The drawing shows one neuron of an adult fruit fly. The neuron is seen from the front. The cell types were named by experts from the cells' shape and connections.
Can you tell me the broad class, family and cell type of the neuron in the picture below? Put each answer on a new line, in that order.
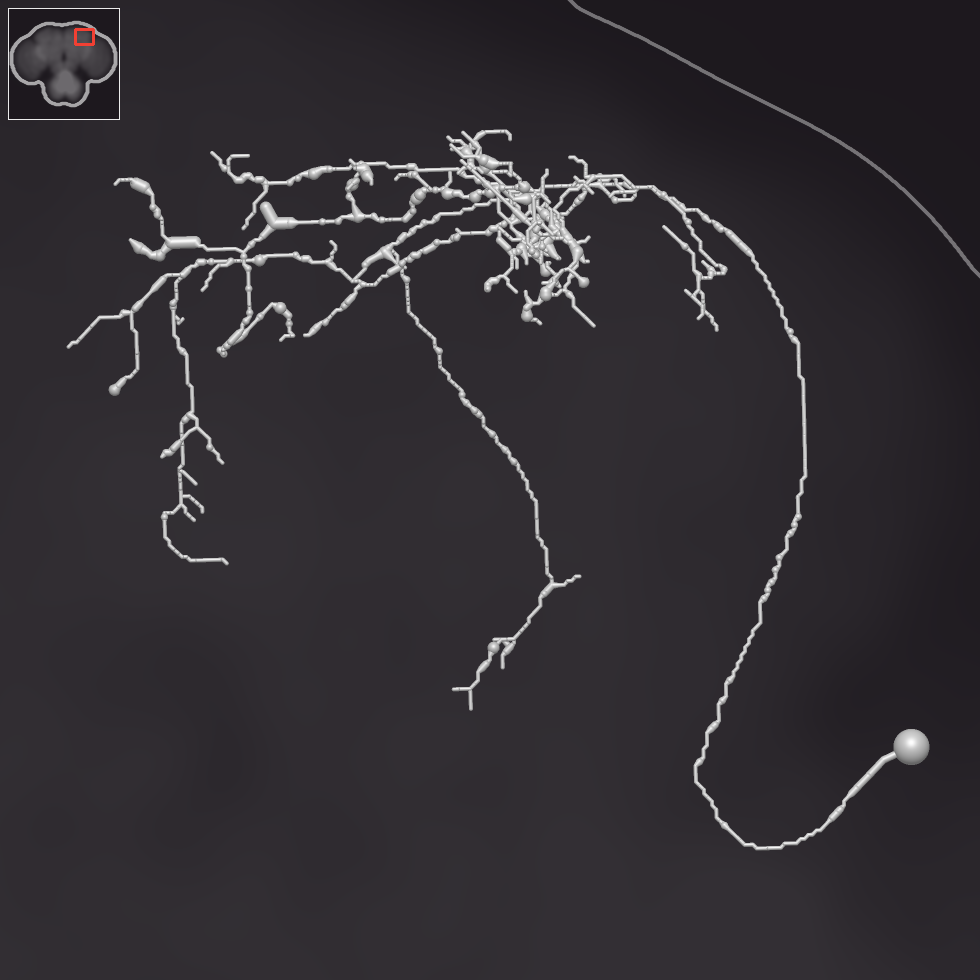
central-brain intrinsic neuron
hemilineage SLPav2
SLP086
